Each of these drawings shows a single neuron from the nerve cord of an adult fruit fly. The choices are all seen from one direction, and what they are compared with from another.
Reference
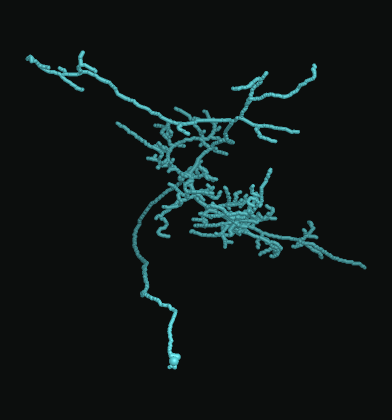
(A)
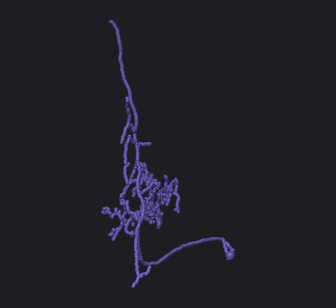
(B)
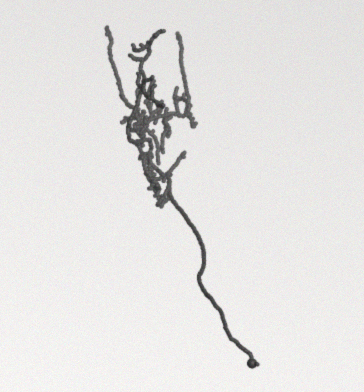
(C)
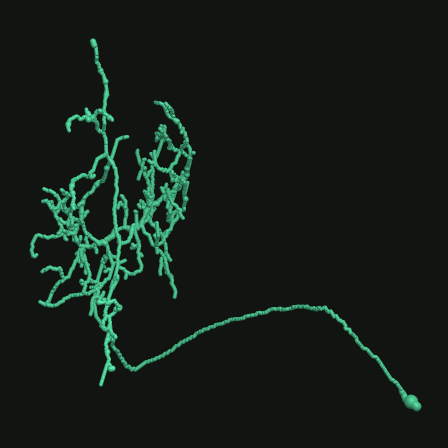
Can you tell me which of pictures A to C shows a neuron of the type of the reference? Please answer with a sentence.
Picture C is of the same cell type.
